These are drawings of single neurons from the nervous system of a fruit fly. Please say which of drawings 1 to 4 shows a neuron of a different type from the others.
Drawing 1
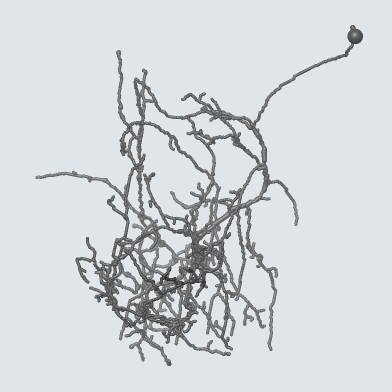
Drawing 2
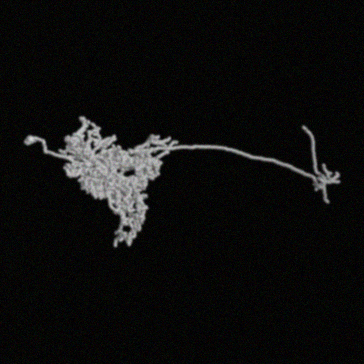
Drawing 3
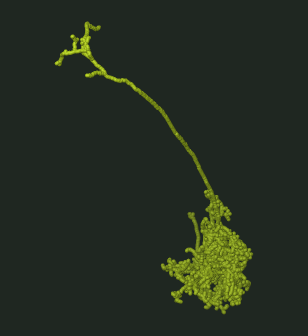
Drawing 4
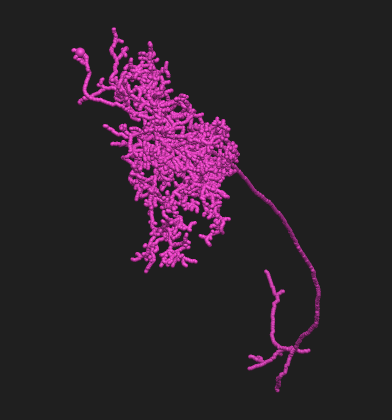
1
